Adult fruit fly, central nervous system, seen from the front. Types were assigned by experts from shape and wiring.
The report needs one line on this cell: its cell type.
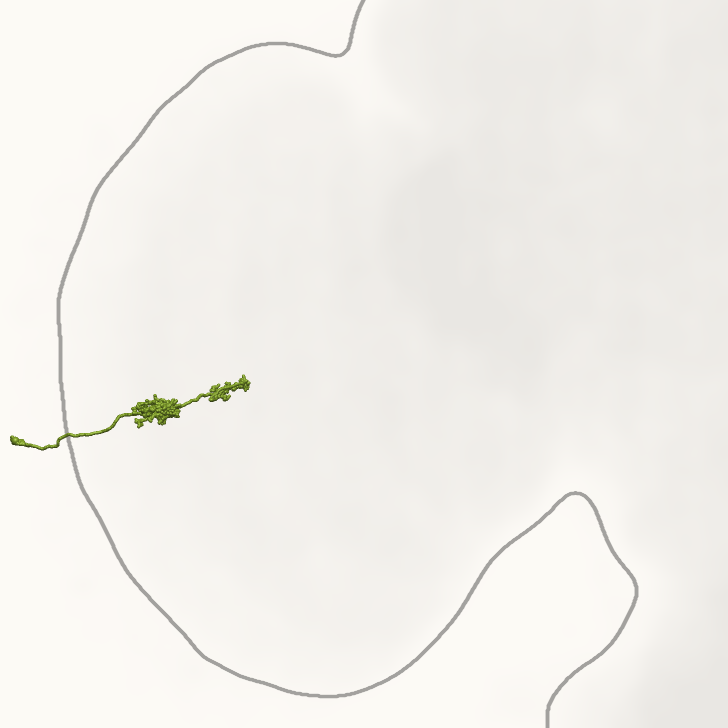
Mi9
